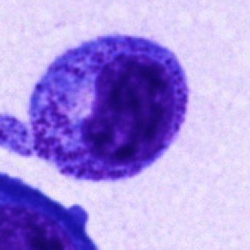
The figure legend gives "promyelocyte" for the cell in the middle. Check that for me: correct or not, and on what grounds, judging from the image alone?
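Two things settle it: the cytoplasm between the granules is pale blue, and many dark purple granules are scattered through it. So the name promyelocyte fits, and that blue cytoplasm speaks against myelocyte.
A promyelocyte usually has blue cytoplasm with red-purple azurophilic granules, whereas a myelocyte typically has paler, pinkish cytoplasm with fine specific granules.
Beyond that, the nucleus lies off-centre toward the right, granules also lie along the outer rim over the nucleus, and a paler patch of cytoplasm sits just left of the nucleus.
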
